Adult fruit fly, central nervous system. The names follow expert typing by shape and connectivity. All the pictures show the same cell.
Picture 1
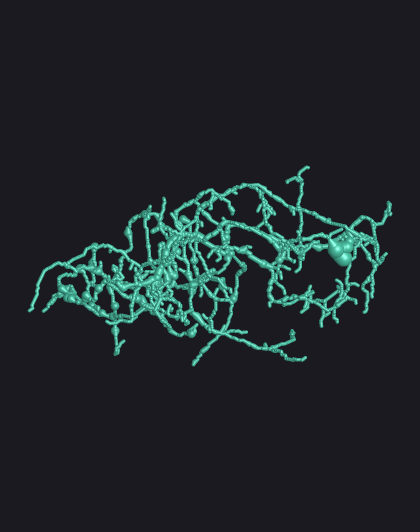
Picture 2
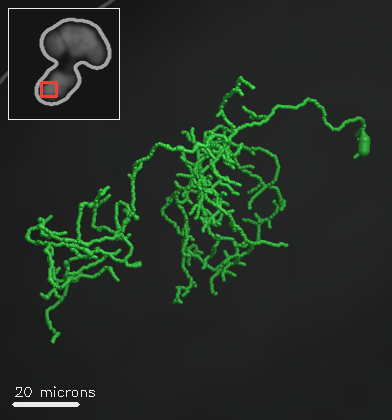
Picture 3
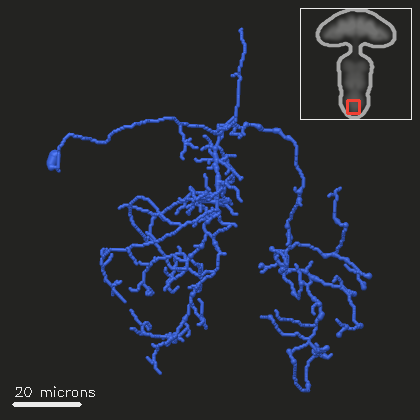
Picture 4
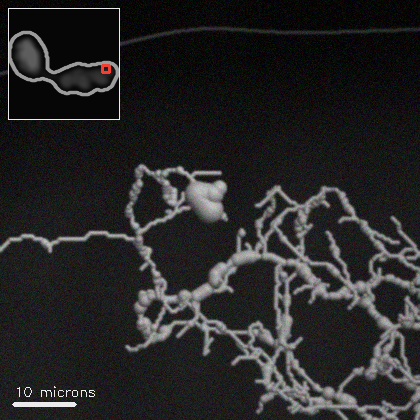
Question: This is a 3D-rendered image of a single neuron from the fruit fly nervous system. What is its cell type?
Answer: INXXX407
